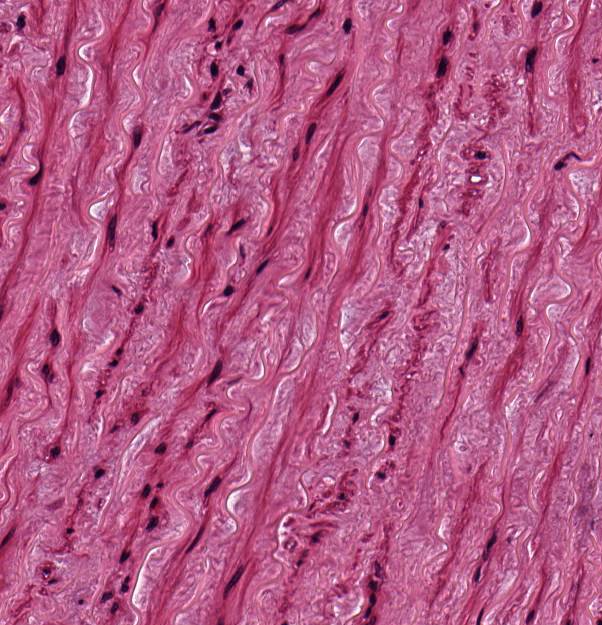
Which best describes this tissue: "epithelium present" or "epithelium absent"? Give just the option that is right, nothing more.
Epithelium absent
